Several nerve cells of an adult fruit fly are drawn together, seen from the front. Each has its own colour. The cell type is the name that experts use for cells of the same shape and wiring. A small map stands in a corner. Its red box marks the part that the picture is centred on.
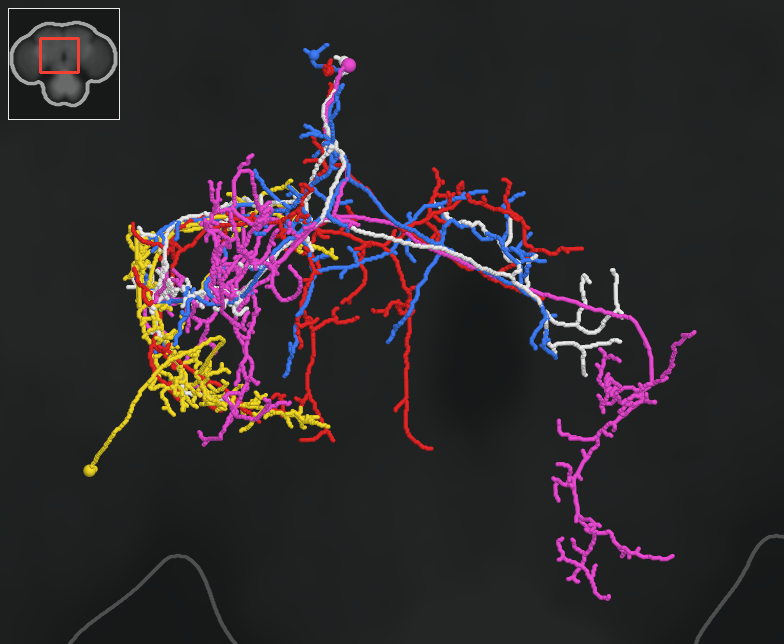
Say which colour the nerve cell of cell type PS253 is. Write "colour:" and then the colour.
colour: white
